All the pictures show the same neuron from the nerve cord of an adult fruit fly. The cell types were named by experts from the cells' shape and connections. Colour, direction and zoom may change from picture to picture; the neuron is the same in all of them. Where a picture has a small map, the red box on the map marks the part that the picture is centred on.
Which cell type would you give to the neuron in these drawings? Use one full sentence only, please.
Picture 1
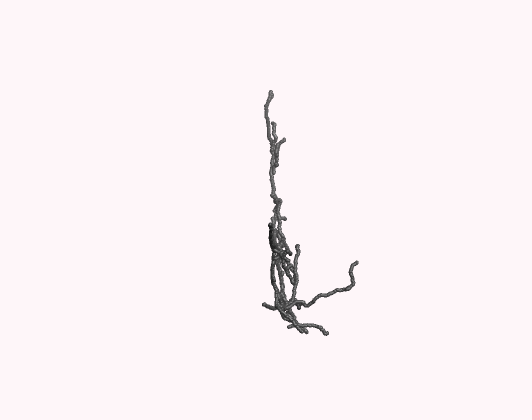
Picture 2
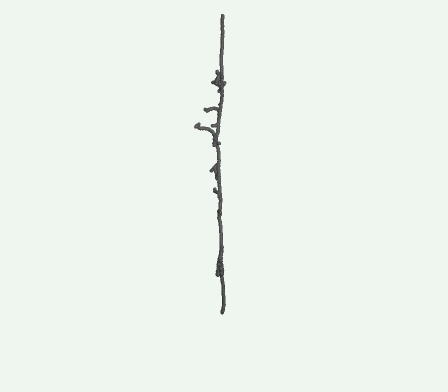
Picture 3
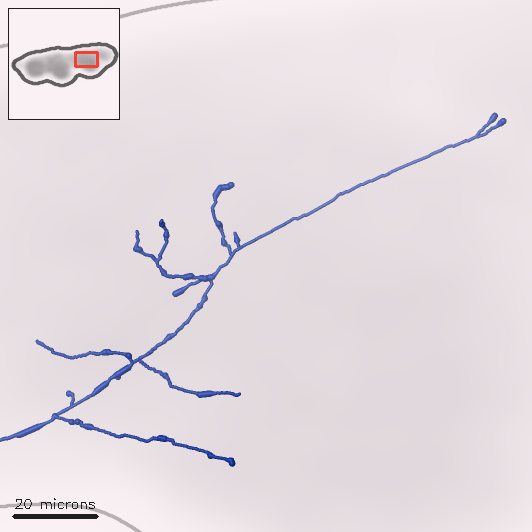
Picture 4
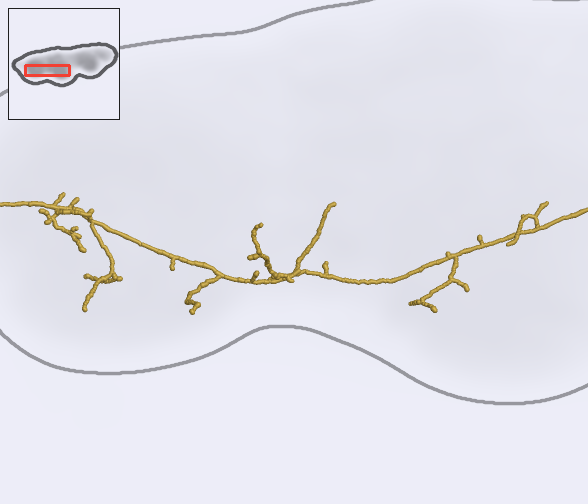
This neuron is included in the cell type DNg87.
